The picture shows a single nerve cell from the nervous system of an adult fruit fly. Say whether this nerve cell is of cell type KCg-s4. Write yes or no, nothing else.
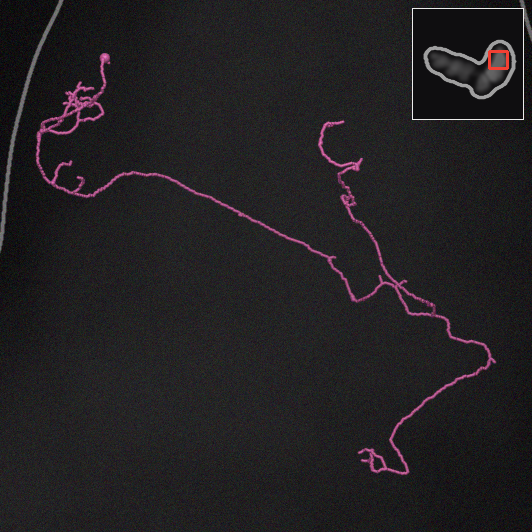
no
